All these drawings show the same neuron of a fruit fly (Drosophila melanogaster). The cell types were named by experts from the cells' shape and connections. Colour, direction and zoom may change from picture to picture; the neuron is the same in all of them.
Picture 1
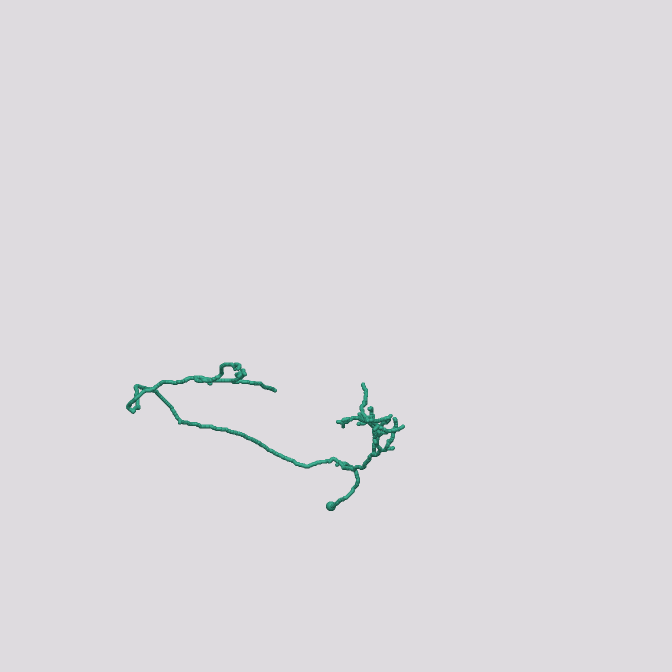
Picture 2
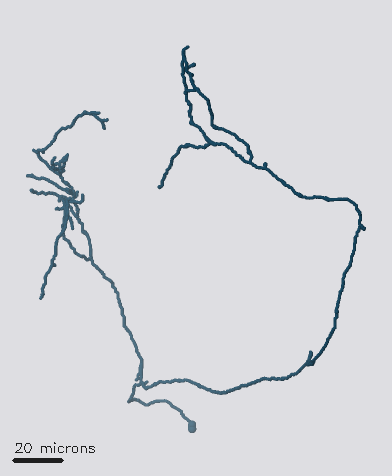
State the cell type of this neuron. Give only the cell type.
PS357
